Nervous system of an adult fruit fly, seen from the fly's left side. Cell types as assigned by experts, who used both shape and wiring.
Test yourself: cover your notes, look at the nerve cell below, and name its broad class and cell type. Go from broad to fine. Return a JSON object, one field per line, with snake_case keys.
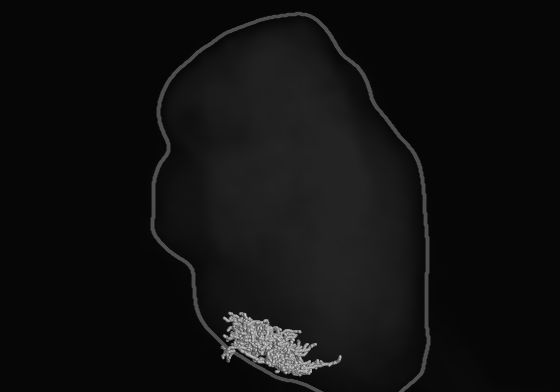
{
 "broad_class": "central-brain intrinsic neuron",
 "cell_type": "GNG095"
}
